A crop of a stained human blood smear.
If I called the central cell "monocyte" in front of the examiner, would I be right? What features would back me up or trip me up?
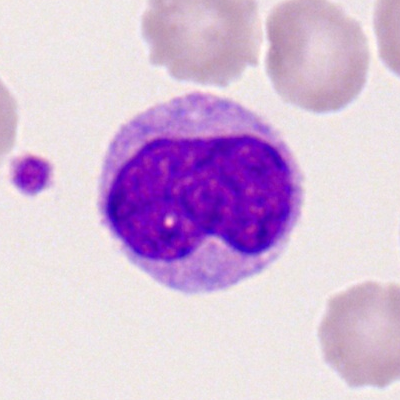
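A notch cuts into the lower edge of the nucleus, giving it a bean-like shape. The chromatin is dark purple and mottled with small paler patches, and no nucleolus can be seen. The cell outline is round and smooth. The cytoplasm is pale lilac-grey and shows no coarse coloured granules.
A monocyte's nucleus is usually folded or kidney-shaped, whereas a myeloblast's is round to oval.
The notched, bean-like nucleus therefore favours monocyte over myeloblast.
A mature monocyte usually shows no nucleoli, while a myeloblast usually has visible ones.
The absence of a visible nucleolus likewise speaks for monocyte and against myeloblast. Monocyte is an apt name for this cell.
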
